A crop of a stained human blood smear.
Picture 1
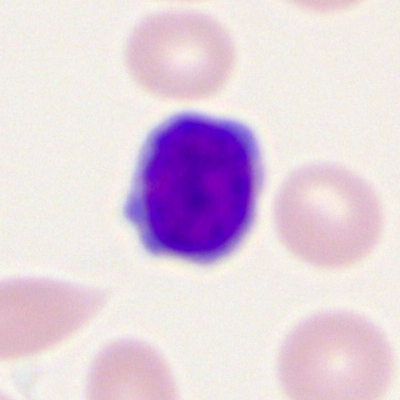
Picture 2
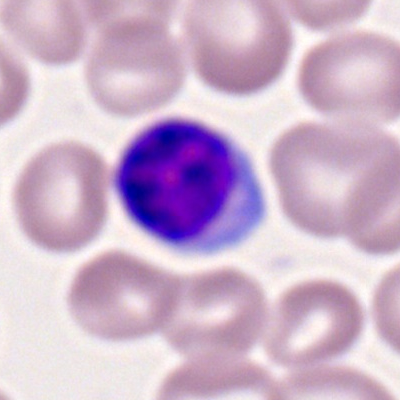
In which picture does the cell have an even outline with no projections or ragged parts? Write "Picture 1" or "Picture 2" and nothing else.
Picture 2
